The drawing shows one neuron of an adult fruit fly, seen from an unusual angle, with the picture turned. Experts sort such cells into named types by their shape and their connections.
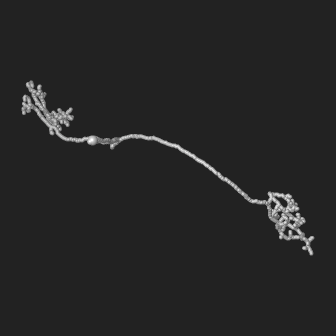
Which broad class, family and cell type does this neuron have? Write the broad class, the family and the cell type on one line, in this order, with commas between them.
visual projection neuron, hemilineage VPNd2, LC10d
